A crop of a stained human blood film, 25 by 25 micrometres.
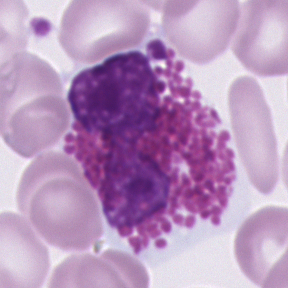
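Eosinophil, the nucleated cell at the centre of this stained blood smear. Its cytoplasm is packed with round, coarse granules of fairly even size that stain pinkish red. Where cytoplasm shows between them, I see it is pale, not blue. The chromatin stains dark purple and looks coarsely clumped. The cell comes to about 19 by 16 micrometres.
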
